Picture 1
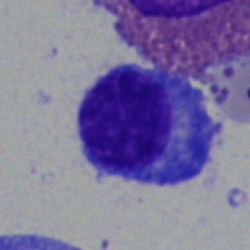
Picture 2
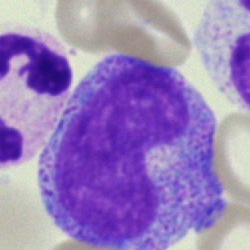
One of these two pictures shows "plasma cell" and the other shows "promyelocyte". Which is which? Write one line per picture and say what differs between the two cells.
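Picture 1 is a plasma cell. No granules are seen in the cytoplasm.
Picture 2 is a promyelocyte. Fine purplish-pink granules are scattered through the cytoplasm.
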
